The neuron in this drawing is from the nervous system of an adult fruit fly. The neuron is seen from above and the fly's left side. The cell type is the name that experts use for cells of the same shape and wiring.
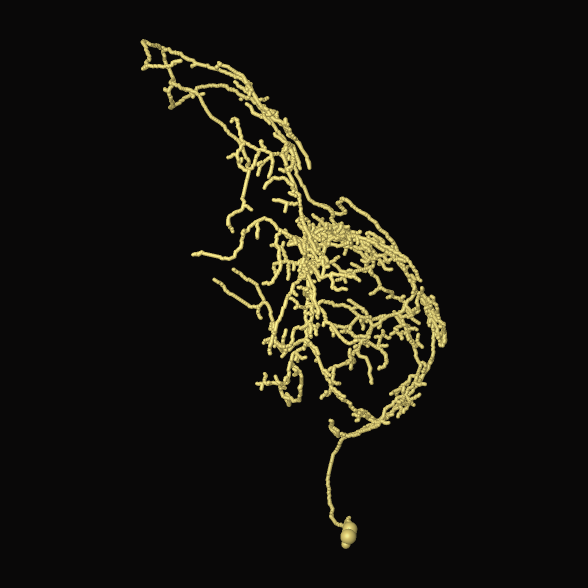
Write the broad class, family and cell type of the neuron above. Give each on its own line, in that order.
central-brain intrinsic neuron
LHAV
LHAV3a1_c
